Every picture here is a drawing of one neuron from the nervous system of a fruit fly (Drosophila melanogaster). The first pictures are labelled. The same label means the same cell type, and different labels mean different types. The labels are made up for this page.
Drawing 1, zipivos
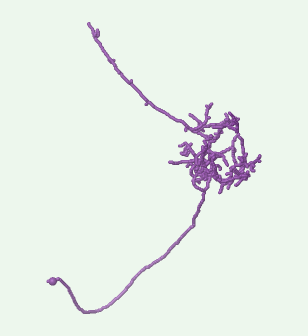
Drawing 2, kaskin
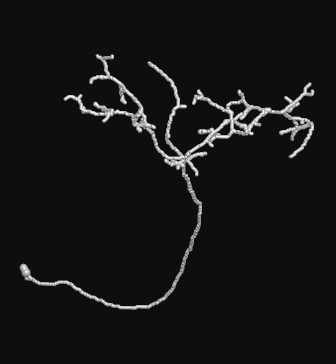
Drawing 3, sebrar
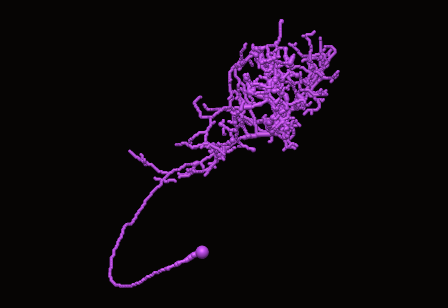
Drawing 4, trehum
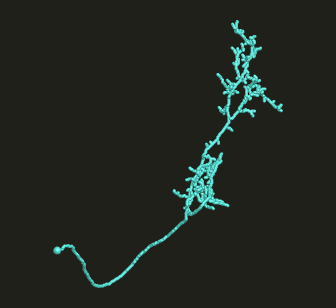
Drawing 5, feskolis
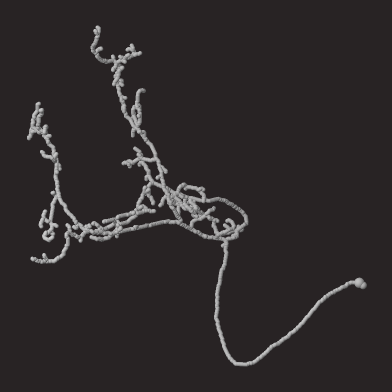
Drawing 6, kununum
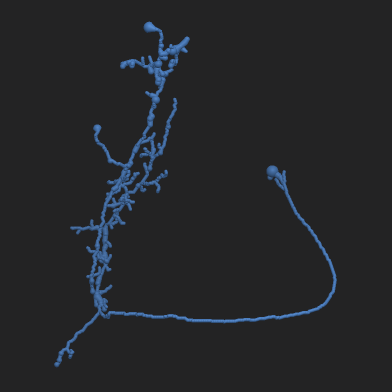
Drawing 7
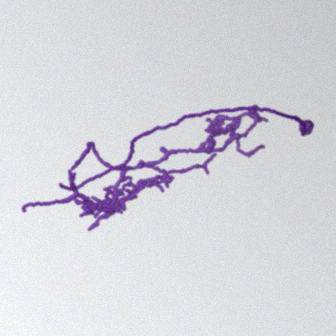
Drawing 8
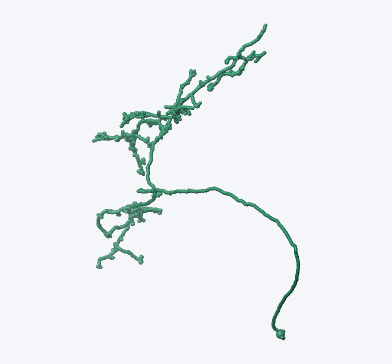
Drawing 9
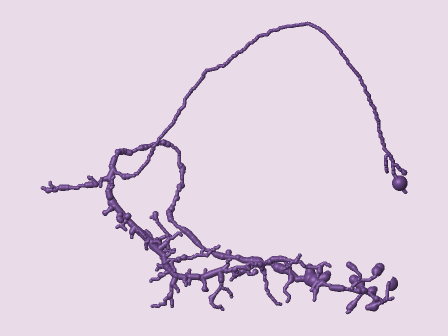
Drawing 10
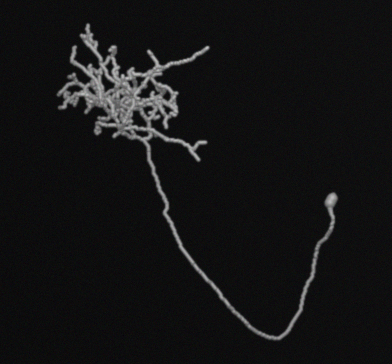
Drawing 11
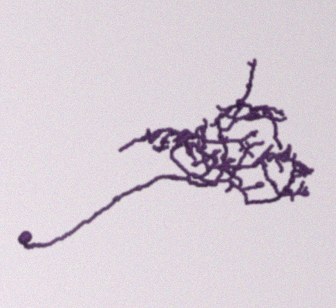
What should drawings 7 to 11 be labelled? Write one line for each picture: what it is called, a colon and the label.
7: kununum
8: kaskin
9: kununum
10: zipivos
11: zipivos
